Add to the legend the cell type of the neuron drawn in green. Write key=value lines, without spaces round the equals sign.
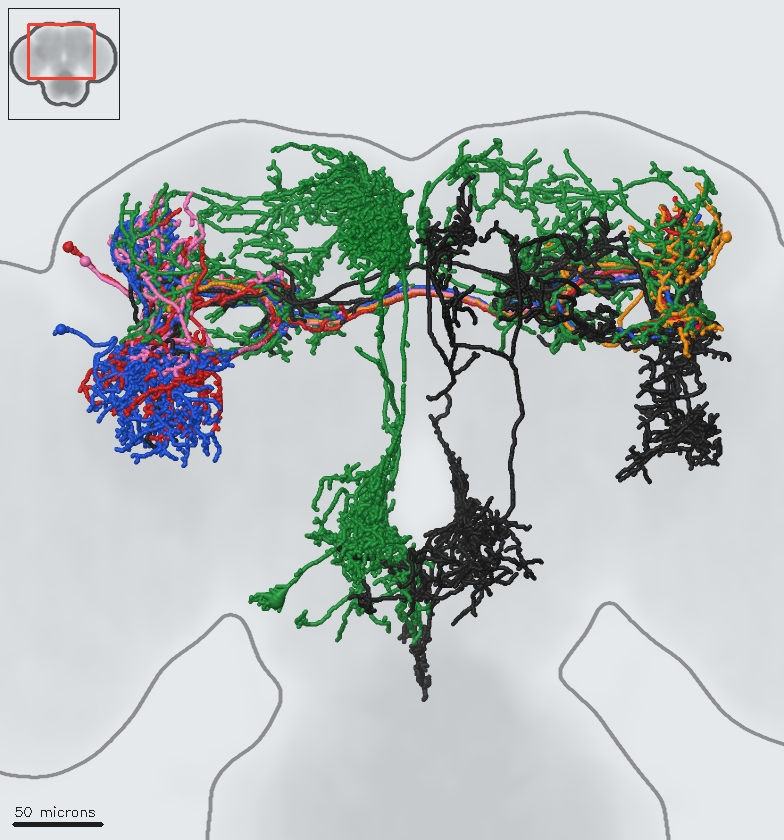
cell_type=AstA1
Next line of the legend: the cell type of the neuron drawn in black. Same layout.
cell_type=OA-VPM4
